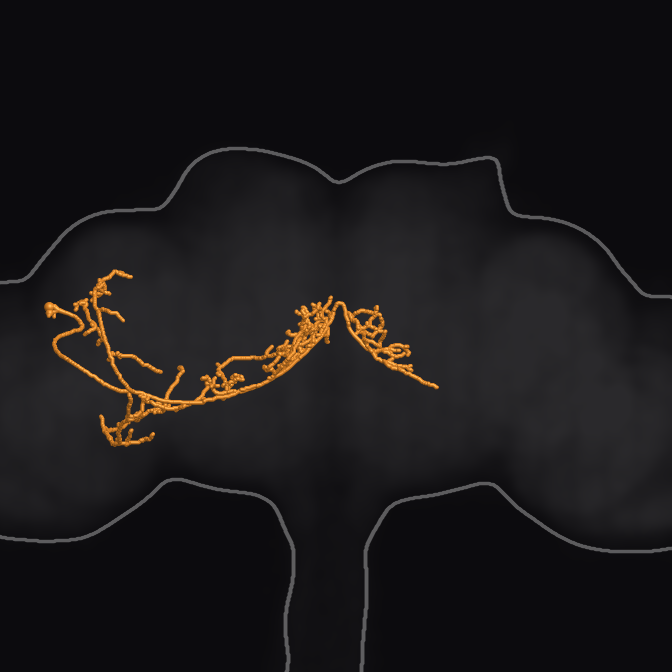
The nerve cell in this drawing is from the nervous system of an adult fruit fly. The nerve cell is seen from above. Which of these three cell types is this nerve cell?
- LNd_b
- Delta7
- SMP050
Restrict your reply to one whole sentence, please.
It is as LNd_b that this nerve cell is typed.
